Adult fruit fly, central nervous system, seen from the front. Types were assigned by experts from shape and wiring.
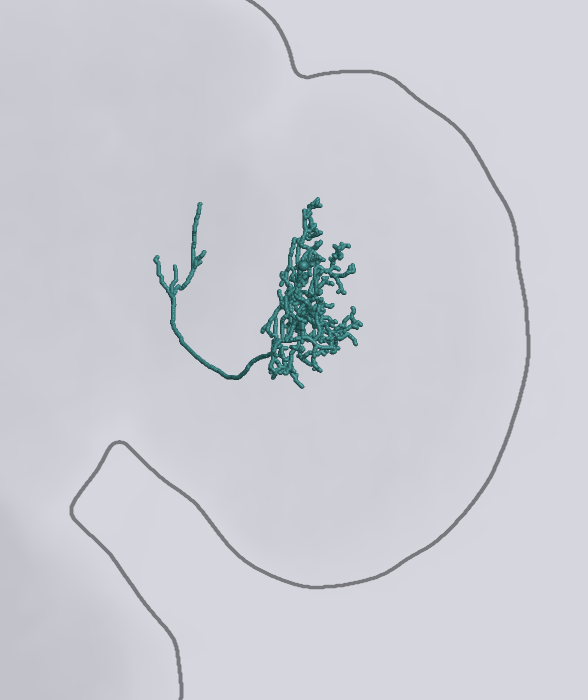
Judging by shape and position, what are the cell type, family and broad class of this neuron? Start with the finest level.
MeLo1; MeLo; optic-lobe intrinsic neuron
